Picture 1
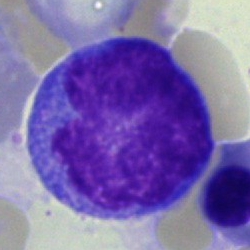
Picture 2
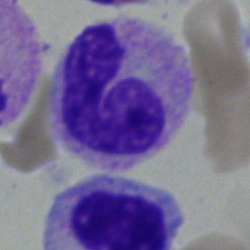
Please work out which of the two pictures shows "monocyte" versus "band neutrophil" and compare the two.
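The monocyte is in picture 1, and the band neutrophil is in picture 2. Both cells have a round, smooth outline, so let's turn to the nucleus. In picture 1 the nucleus fills most of the cell, sits toward the right and has a shallow notch on its left edge; in picture 2 it is bent into a C shape around a deep indentation that opens toward the upper right. Now compare the chromatin: finely granular and lacy in picture 1, dark purple and condensed in picture 2.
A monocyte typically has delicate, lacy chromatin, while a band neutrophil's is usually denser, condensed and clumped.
The cytoplasm differs as well: in picture 1 it is blue and forms a crescent widest on the left, and in picture 2 it is moderate in amount, pale lilac and free of vacuoles.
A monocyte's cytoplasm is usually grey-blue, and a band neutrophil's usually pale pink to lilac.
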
